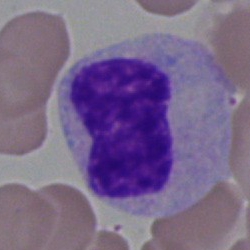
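Metamyelocyte, stained human bone marrow smear. Nucleus off-centre toward the left, a notch indenting its left edge near the middle. Chromatin dark purple, coarsely clumped. Cytoplasmic rim widest on the right.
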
